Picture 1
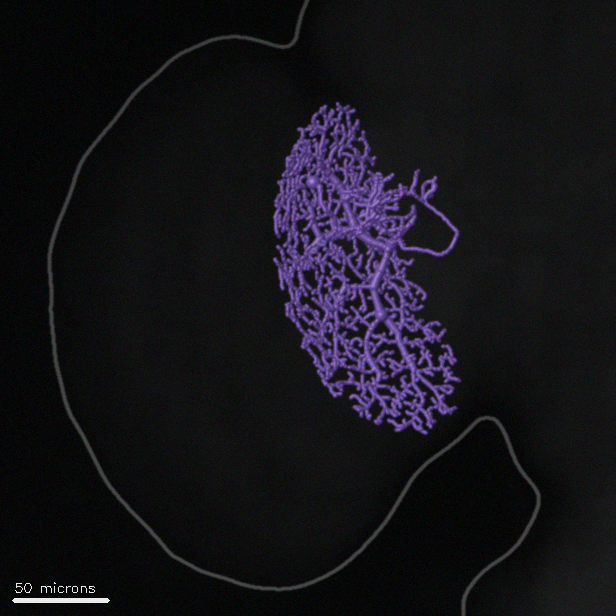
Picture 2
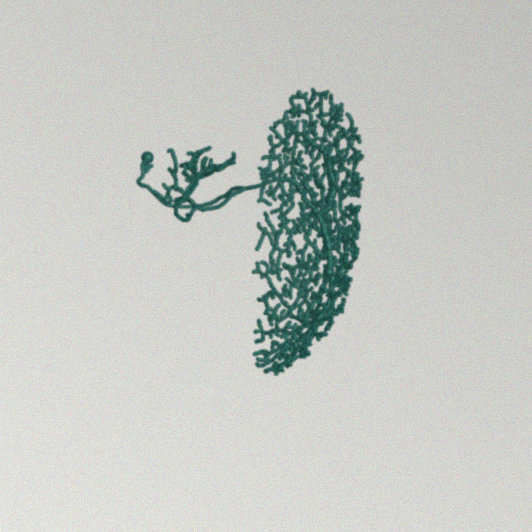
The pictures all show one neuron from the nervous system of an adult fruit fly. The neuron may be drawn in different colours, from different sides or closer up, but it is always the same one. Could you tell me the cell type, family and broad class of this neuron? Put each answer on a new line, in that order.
LT1c
hemilineage VLPl2_lateral
visual projection neuron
